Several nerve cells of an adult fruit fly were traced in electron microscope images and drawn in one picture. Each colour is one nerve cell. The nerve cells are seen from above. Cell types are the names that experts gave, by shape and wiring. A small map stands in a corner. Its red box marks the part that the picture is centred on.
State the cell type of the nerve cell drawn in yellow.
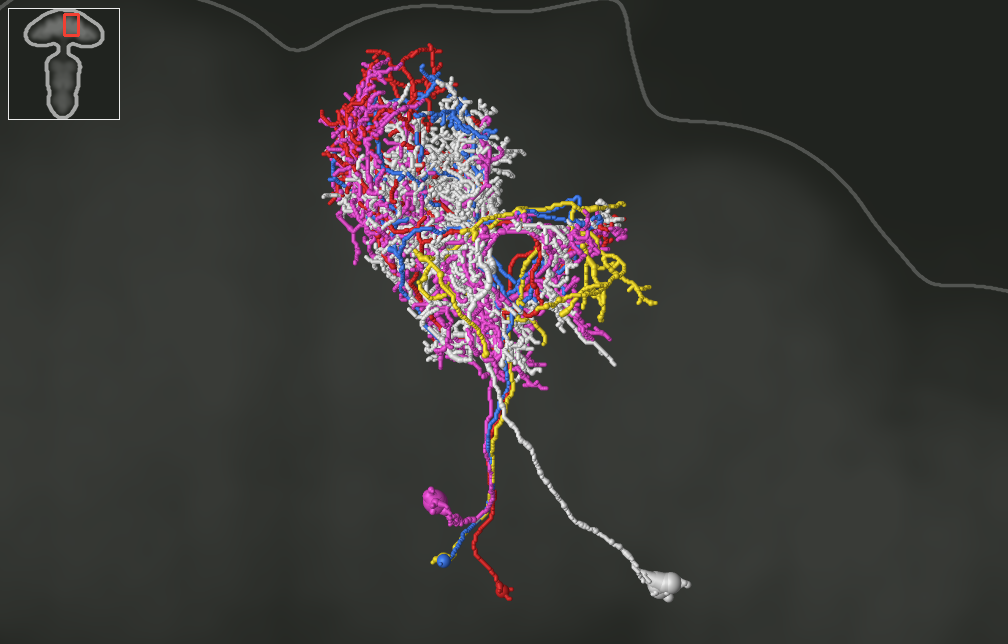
SIP074_b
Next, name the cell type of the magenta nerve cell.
SMP541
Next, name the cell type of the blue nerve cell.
SIP073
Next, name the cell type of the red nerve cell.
SMP377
